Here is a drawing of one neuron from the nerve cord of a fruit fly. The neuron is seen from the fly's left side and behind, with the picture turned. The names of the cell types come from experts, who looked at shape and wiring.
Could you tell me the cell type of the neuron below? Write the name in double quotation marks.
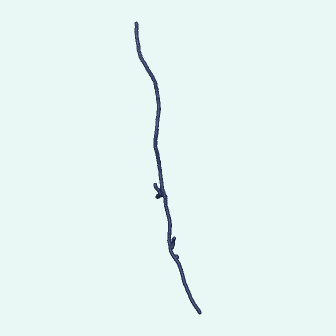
"SApp01"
